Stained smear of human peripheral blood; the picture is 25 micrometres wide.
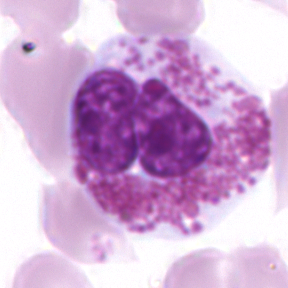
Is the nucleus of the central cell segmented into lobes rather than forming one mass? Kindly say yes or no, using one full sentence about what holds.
Yes, what the nucleus of this cell shows is division into separate lobes.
